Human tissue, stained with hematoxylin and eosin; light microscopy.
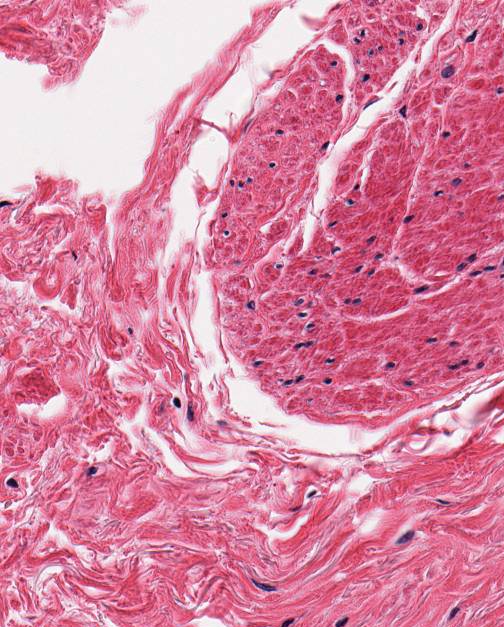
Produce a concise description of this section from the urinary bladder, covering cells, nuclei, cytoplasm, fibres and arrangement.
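Starting with the fibres, wavy pink collagen with few nuclei fills the left and lower parts of the field. An empty cleft divides the muscle bundle from the surrounding connective tissue along its left and lower borders. Epithelium is absent throughout, and no fat cells appear.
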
